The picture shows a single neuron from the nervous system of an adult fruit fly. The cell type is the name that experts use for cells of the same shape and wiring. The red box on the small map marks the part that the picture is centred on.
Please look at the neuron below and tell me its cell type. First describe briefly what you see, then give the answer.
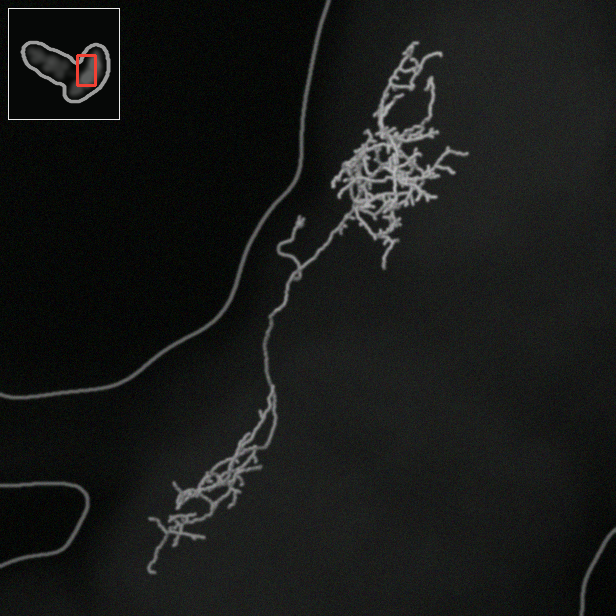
The picture shows dozens of branch ends. In this view it is taller than it is wide. Its broad class is central-brain intrinsic neuron. It is of cell type CB4072.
